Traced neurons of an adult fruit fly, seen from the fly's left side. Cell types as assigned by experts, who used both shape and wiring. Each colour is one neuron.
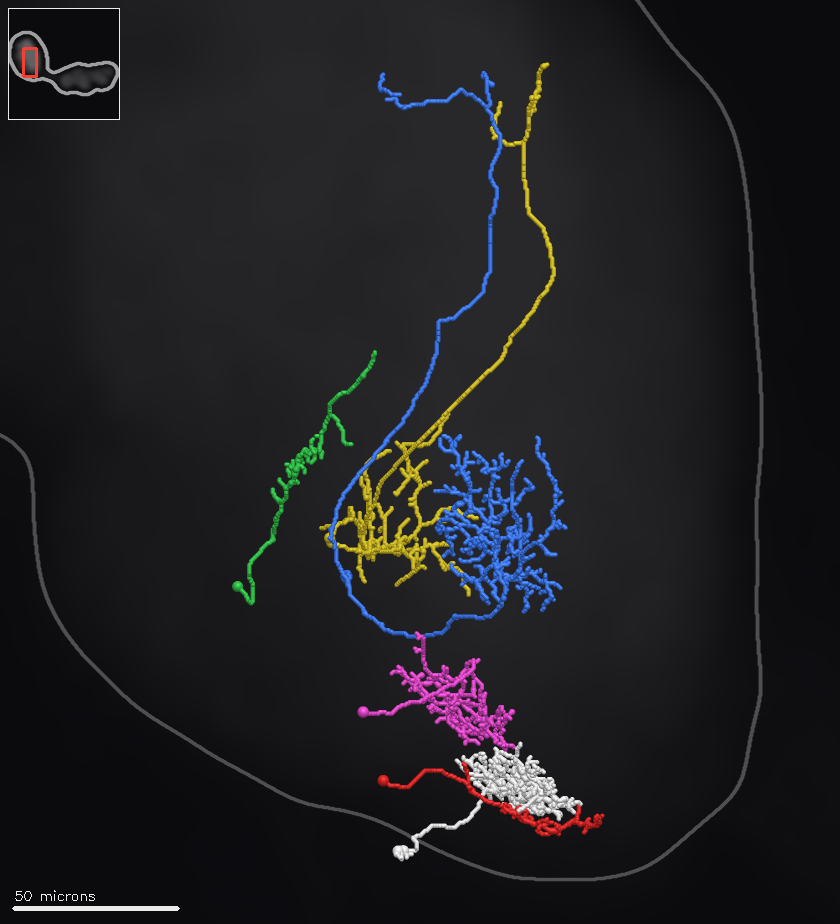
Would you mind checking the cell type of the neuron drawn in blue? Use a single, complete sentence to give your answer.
The cell type that this neuron has is MeVP3.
